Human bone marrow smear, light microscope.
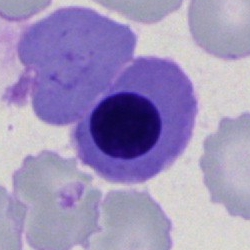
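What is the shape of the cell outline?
Round and smooth.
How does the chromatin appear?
Very dark and evenly dense throughout the nucleus.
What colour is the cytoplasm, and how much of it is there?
Lavender-purple, forming a wide rim around the nucleus.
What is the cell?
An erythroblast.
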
